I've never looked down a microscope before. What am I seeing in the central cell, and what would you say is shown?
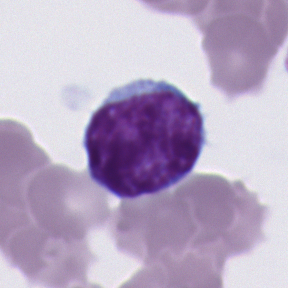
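First, the outline is roughly round. Second, the nucleus is round and has no indentation. Third, its chromatin is dark purple and coarsely clumped. Fourth, no granules are visible in the cytoplasm. The cell is a typical lymphocyte.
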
